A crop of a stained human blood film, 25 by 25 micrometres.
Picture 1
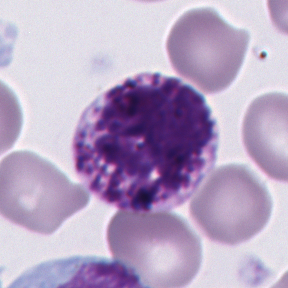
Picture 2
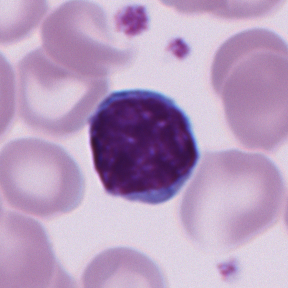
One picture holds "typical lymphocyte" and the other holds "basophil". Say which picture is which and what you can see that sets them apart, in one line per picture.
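Picture 1 is a basophil. The cell is packed with coarse dark purple granules.
Picture 2 is a typical lymphocyte. No granules are visible in the cytoplasm.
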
